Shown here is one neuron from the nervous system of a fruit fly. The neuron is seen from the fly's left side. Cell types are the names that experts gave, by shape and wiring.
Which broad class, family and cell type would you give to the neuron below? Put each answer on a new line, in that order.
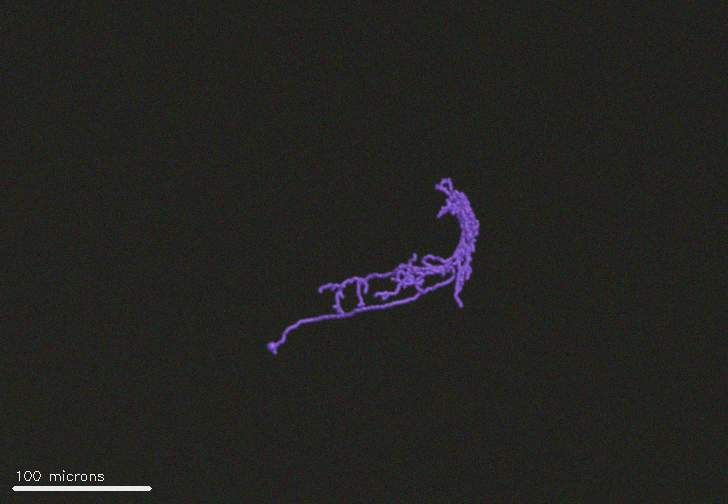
central-brain intrinsic neuron
hemilineage LALv1_ventral
PS068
